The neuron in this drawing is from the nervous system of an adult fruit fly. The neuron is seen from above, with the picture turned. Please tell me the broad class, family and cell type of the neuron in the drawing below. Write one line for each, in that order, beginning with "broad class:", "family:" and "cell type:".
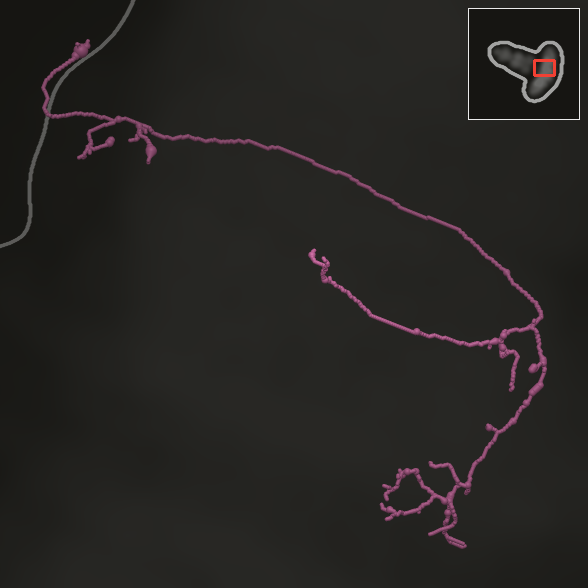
broad class: central-brain intrinsic neuron
family: class Kenyon Cell
cell type: KCa'b'-ap1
